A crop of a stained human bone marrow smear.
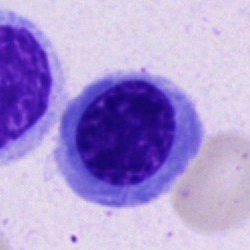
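Erythroblast at the centre of a stained bone marrow smear. Its nucleus, I notice, sits off-centre toward the upper left of the cell. The chromatin looks dark purple and coarsely clumped, and I can make out no nucleoli. Nor do I find any visible granules in the cytoplasm.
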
